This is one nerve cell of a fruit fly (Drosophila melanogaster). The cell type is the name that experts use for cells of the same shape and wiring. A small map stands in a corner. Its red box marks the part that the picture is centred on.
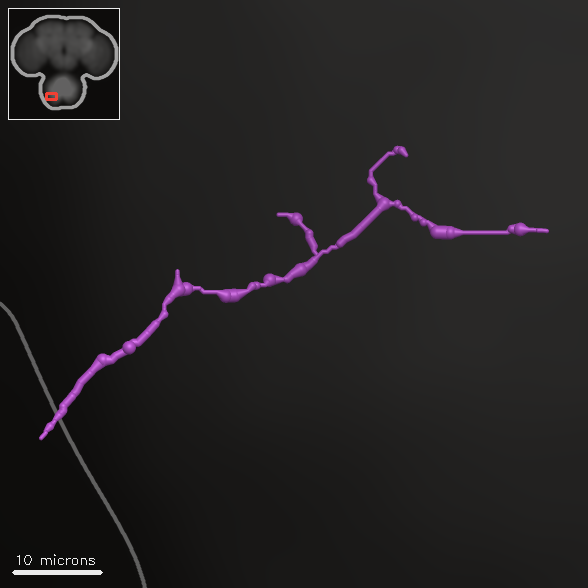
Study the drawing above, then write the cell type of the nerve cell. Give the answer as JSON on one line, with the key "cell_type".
{"cell_type": "SNta45"}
